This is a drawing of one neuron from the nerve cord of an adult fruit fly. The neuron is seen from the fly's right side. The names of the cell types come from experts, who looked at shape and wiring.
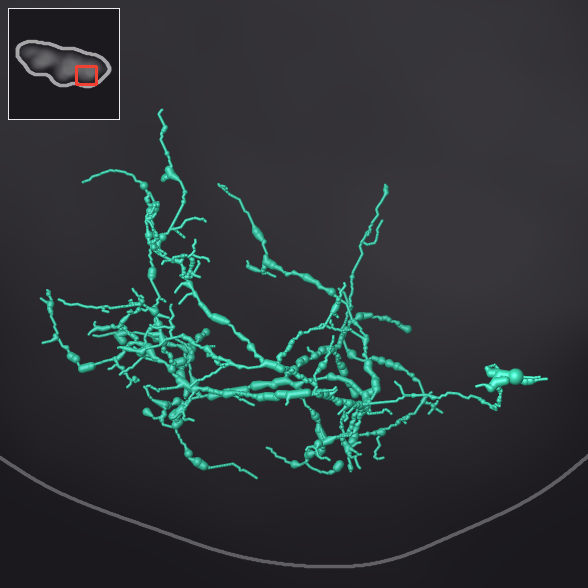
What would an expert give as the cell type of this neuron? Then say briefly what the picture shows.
It is of cell type IN13B065. This is a nerve-cord intrinsic neuron. The picture shows dozens of branch ends. In this view it is wider than it is tall.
